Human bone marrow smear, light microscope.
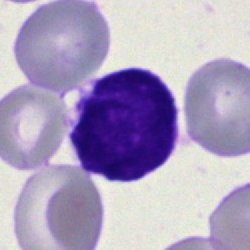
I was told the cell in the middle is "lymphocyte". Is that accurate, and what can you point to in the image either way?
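Notice the small, slightly paler patches in the dense, dark purple chromatin.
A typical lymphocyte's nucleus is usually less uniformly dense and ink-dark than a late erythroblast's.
So lymphocyte fits; this is no erythroblast. No nucleoli are visible.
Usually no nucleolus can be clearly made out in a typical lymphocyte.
Cytoplasm is very scant, with no clear rim and no visible granules; red cells surround the cell, one touching its upper left edge.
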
